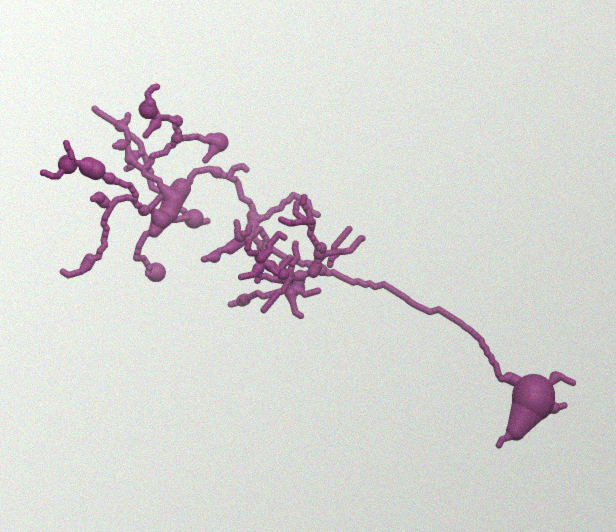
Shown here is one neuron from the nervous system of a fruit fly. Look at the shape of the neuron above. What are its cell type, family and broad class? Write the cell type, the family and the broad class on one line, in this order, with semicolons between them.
Mi17; Mi; optic-lobe intrinsic neuron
